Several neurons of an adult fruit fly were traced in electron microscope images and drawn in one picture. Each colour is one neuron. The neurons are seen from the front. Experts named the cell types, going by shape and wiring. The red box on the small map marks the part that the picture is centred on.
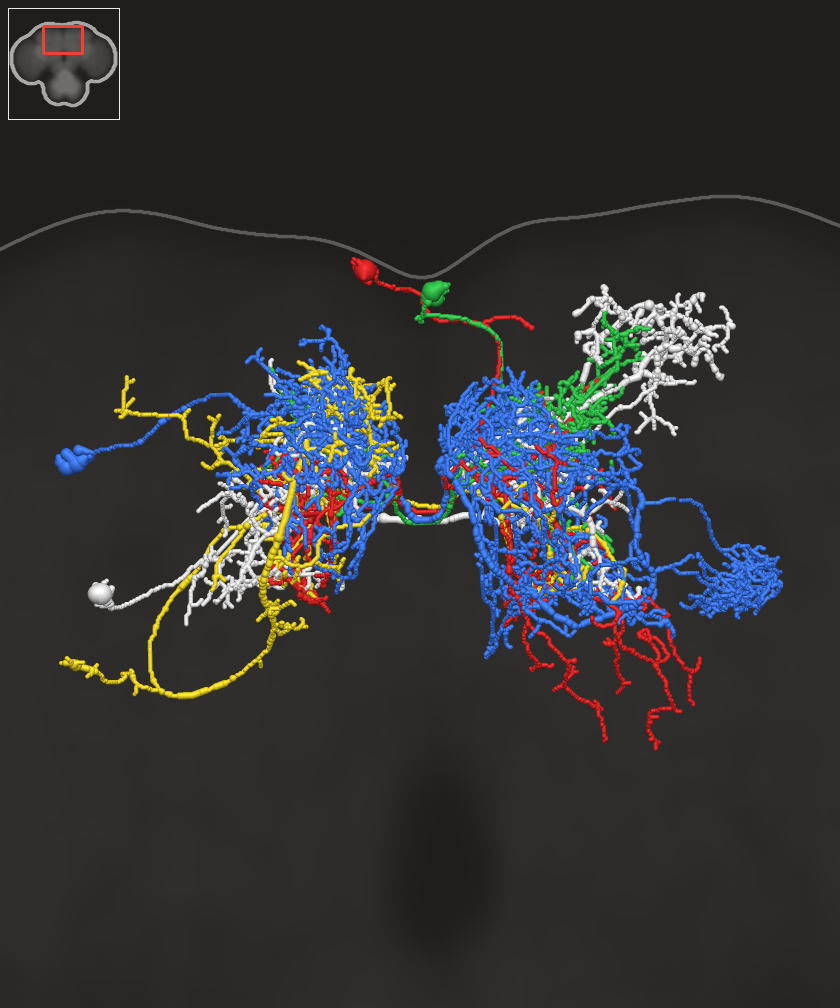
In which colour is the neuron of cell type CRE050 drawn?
white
